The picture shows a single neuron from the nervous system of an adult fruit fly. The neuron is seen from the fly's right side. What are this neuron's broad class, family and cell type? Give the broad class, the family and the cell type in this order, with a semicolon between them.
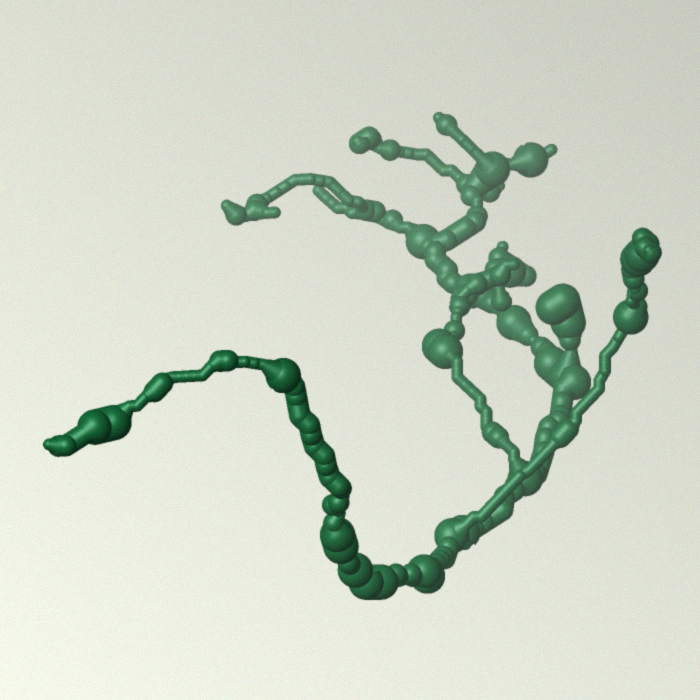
sensory neuron entering the nerve cord; class mechanosensory tactile; SNta41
